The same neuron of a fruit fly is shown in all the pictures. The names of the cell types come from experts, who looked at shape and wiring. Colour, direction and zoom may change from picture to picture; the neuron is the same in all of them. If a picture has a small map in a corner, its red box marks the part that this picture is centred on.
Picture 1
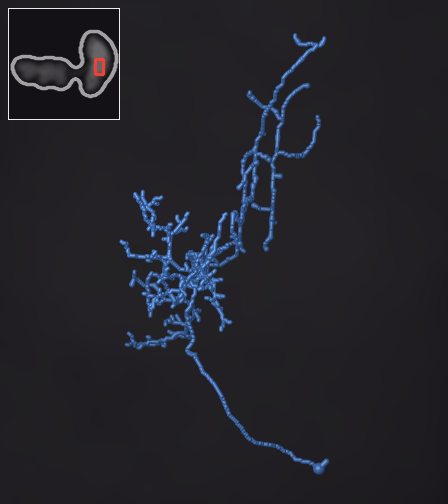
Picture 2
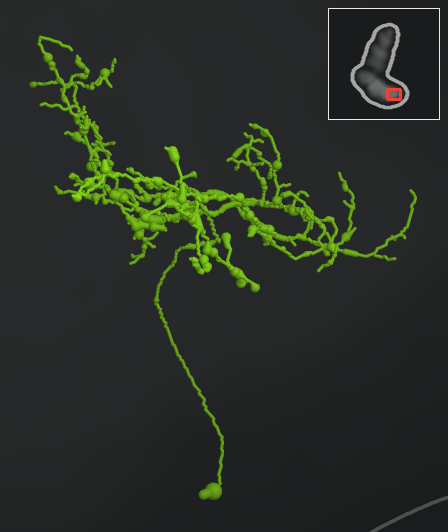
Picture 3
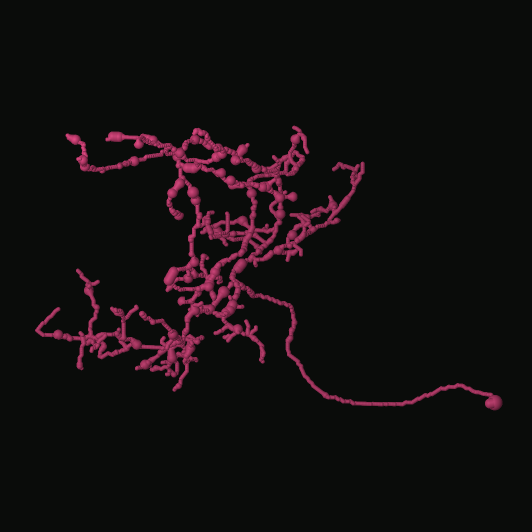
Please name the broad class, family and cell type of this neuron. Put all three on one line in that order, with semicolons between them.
central-brain intrinsic neuron; hemilineage LHa2; LHAV2j1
